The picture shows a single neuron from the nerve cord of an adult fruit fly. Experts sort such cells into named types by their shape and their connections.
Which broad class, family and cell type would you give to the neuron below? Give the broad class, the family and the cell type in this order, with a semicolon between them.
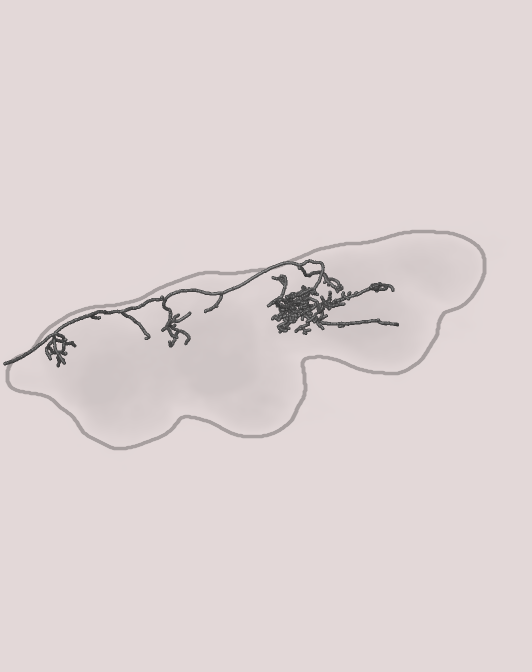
ascending neuron; hemilineage 19B; AN19B022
